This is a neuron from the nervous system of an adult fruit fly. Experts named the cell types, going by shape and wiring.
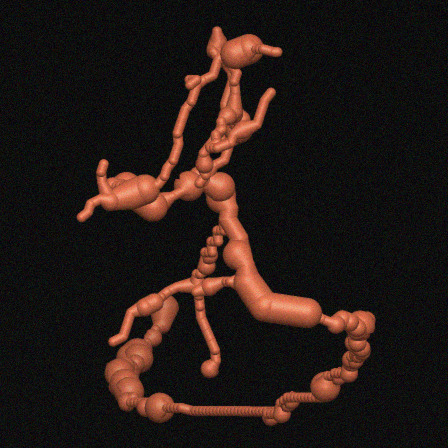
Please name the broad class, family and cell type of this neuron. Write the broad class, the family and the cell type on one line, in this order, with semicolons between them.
sensory neuron entering the nerve cord; class mechanosensory tactile; SNta29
